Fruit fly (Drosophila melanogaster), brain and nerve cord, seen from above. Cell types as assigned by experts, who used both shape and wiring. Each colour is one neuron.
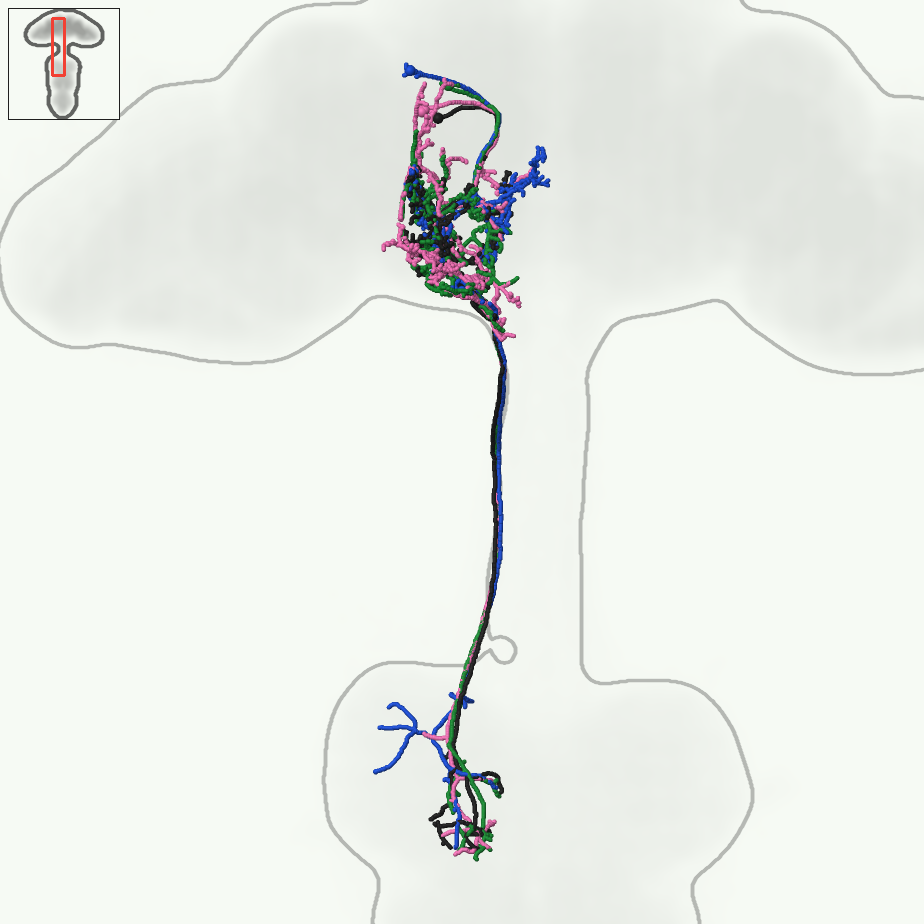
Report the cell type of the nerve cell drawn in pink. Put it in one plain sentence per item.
The cell type is DNg12_a.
